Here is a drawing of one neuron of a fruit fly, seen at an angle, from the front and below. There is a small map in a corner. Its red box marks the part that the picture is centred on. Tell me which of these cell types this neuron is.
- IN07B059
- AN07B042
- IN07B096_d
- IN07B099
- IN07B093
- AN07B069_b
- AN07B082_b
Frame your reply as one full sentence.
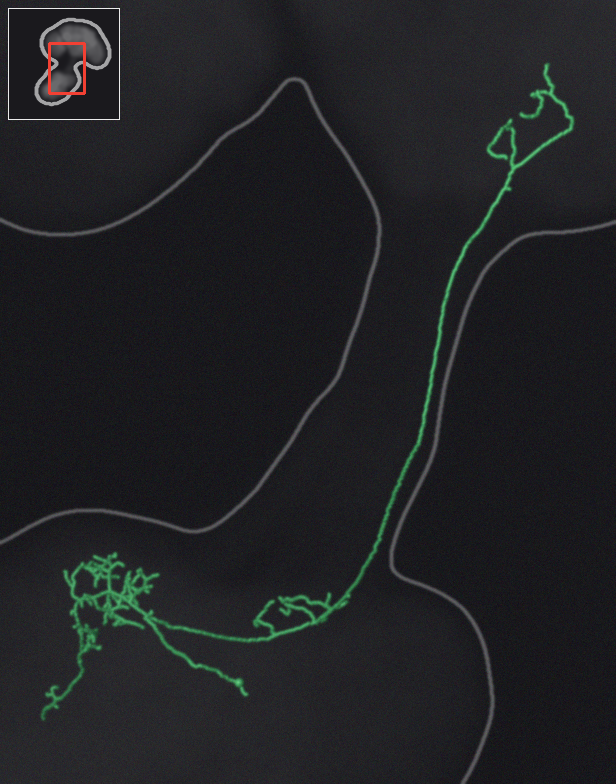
This neuron is an instance of the cell type AN07B082_b.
